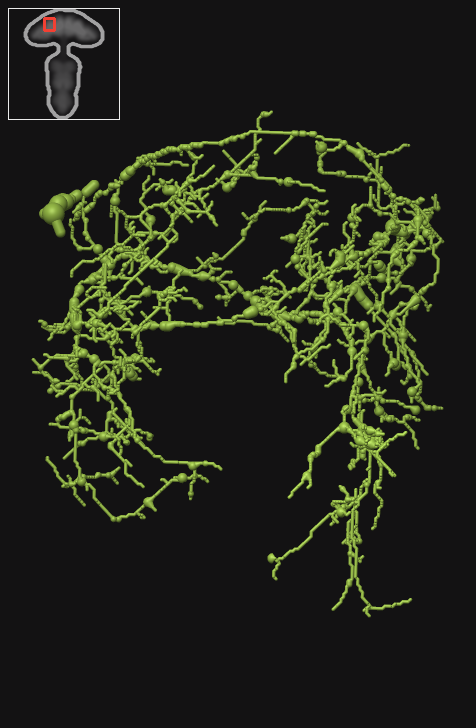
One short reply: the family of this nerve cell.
hemilineage VLPa1_lateral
